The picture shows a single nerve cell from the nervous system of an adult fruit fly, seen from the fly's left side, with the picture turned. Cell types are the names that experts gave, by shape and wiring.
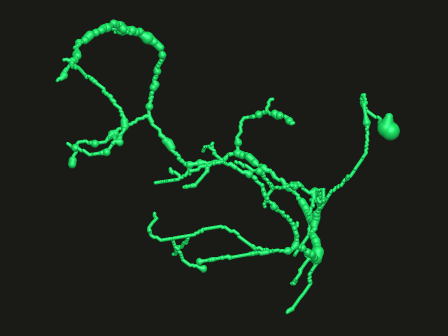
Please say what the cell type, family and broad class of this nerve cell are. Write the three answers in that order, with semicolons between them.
IN13A043; hemilineage 13A; nerve-cord intrinsic neuron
